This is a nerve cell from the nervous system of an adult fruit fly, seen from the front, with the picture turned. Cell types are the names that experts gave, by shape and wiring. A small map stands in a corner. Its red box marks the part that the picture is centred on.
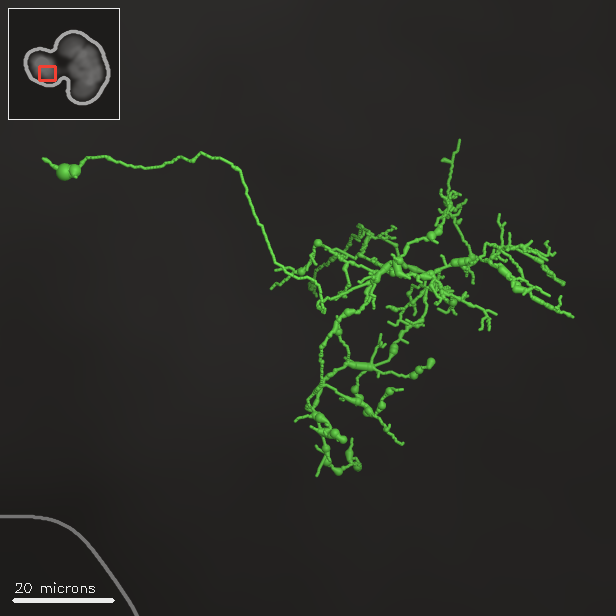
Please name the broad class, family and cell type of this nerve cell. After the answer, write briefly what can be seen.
This is a nerve-cord intrinsic neuron. The family is hemilineage 14A. The cell type is IN14A081. The cell body can be seen at the upper left of the picture. From left to right in the picture it spans about 110 microns. Dozens of branch ends can be seen.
